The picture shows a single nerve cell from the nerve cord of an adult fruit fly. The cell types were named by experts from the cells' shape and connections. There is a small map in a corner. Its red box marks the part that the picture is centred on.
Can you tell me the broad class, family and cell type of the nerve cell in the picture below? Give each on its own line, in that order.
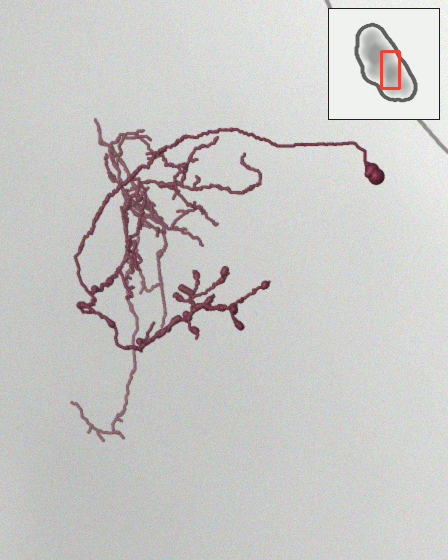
nerve-cord intrinsic neuron
hemilineage 09A
IN09A042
